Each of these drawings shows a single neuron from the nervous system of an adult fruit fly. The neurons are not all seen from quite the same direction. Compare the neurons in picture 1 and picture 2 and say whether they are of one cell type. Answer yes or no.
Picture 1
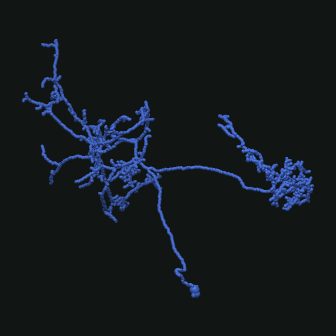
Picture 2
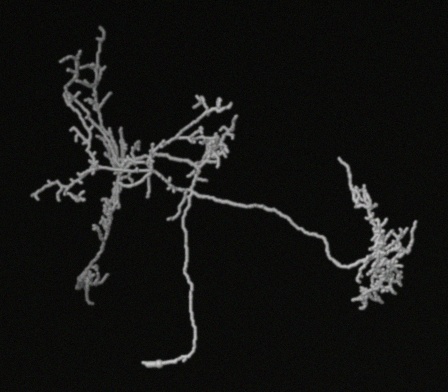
yes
